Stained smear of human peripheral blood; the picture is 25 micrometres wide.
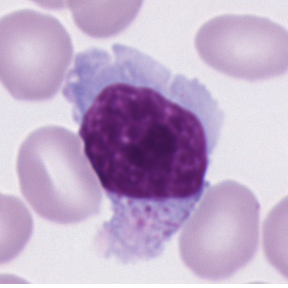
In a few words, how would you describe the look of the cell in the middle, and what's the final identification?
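Look first at the outline: irregular, with a ragged, frayed margin along the top. The cell measures about 18 by 13 micrometres. Inside sits a rounded oval nucleus, about 12 by 10 micrometres, with no lobes or deep indentation, and it fills about 50% of the cell's area. You won't find a distinct nucleolus. Above the nucleus the cytoplasm is pale greyish-blue. This is a large granular lymphocyte.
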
